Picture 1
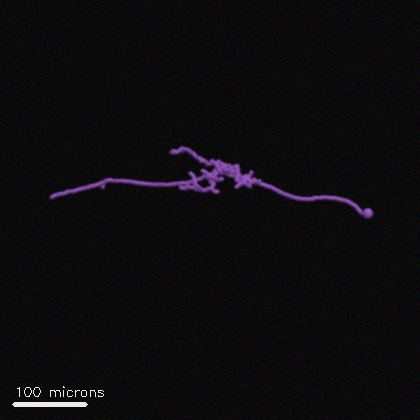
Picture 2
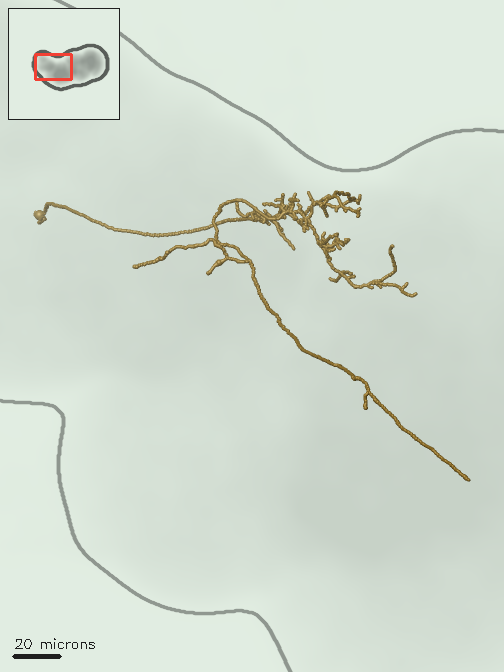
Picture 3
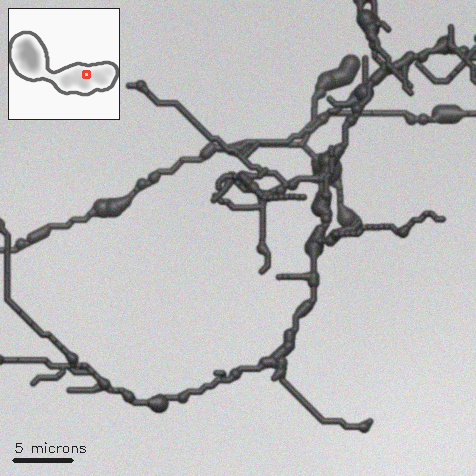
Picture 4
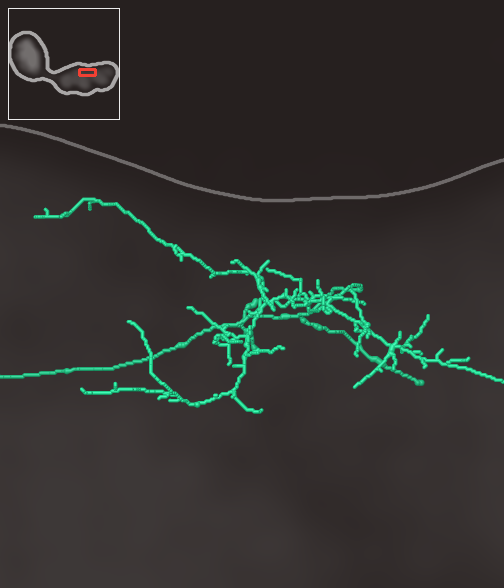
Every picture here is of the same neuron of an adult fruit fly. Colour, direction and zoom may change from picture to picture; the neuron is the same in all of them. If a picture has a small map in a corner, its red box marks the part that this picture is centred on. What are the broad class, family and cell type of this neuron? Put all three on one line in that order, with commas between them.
nerve-cord intrinsic neuron, hemilineage 06A, IN06A077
